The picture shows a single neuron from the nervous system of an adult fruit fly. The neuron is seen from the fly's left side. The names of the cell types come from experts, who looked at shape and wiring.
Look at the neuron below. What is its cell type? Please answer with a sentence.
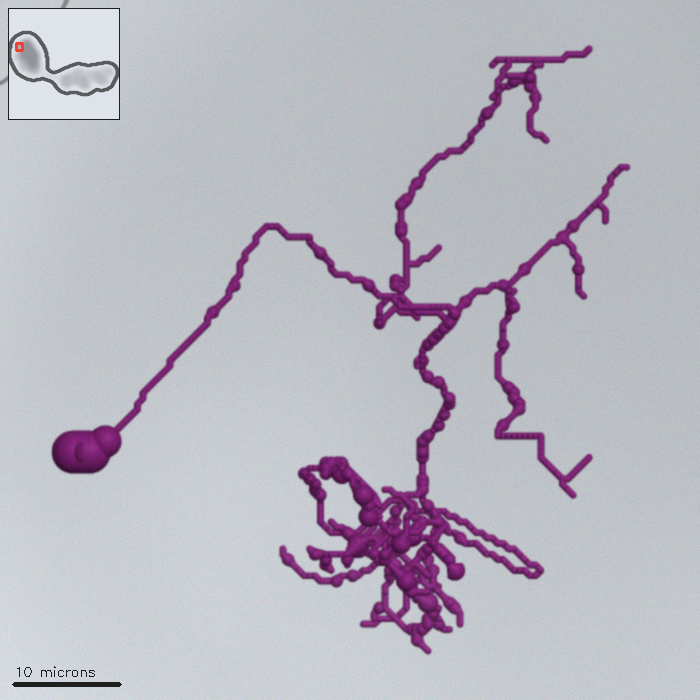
The cell type is PAM14.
